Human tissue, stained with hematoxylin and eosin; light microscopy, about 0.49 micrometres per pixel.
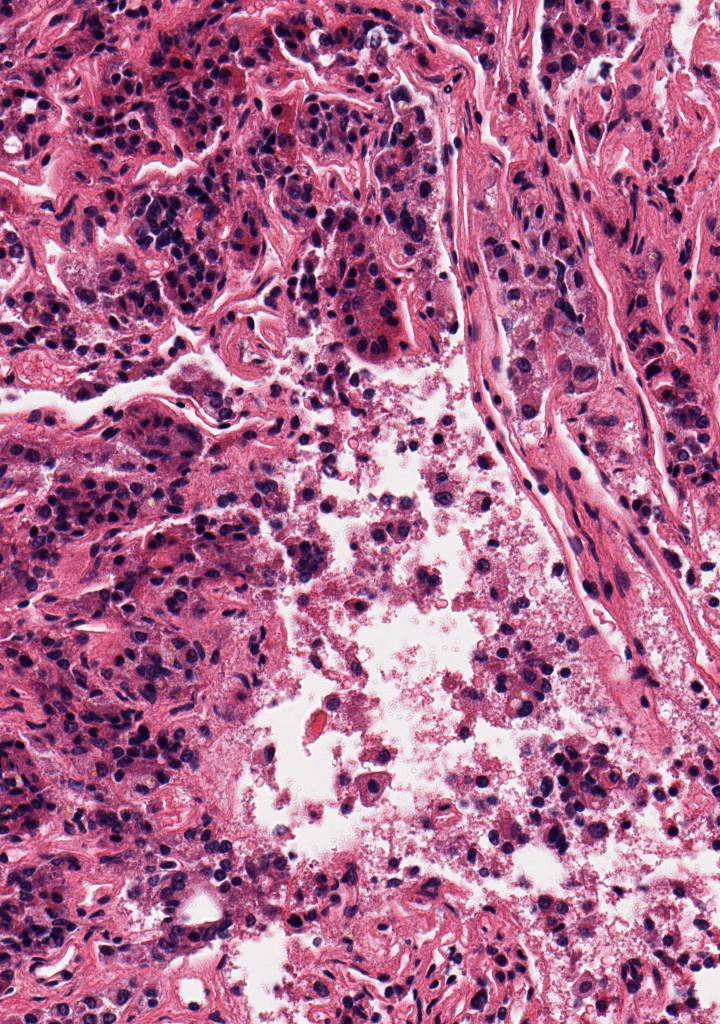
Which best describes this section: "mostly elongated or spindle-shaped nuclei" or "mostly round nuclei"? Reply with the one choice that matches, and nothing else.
Mostly round nuclei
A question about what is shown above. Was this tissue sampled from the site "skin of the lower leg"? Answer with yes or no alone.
no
